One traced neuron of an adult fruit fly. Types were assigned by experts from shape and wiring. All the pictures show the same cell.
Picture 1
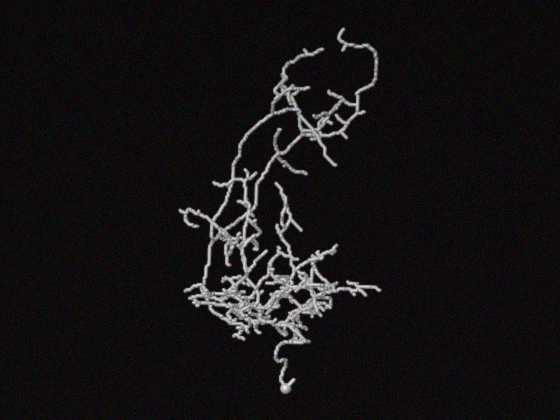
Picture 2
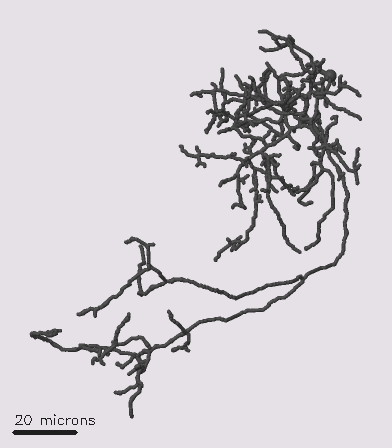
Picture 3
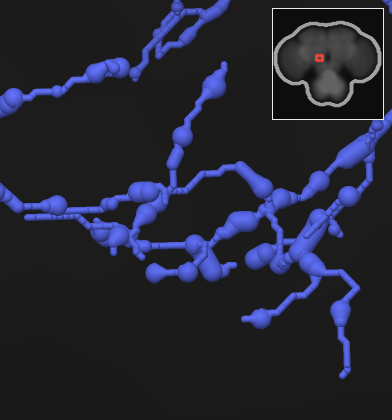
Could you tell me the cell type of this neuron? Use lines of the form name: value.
cell type: PS315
